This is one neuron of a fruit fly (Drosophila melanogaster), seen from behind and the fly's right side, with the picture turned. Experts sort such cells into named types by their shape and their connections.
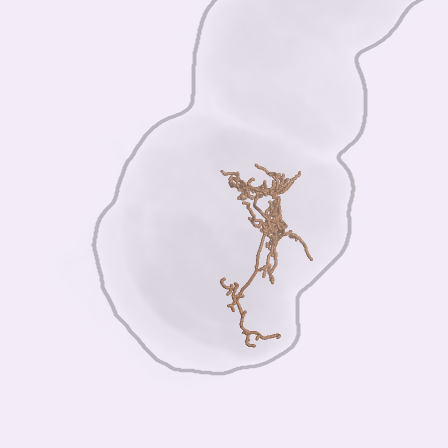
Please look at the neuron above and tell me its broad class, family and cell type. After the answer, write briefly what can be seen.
It is a central-brain intrinsic neuron. Its family is hemilineage VLPl&d1_dorsal. The cell type is AVLP733m. The cell body is in the middle of the picture. In this view it is taller than it is wide.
